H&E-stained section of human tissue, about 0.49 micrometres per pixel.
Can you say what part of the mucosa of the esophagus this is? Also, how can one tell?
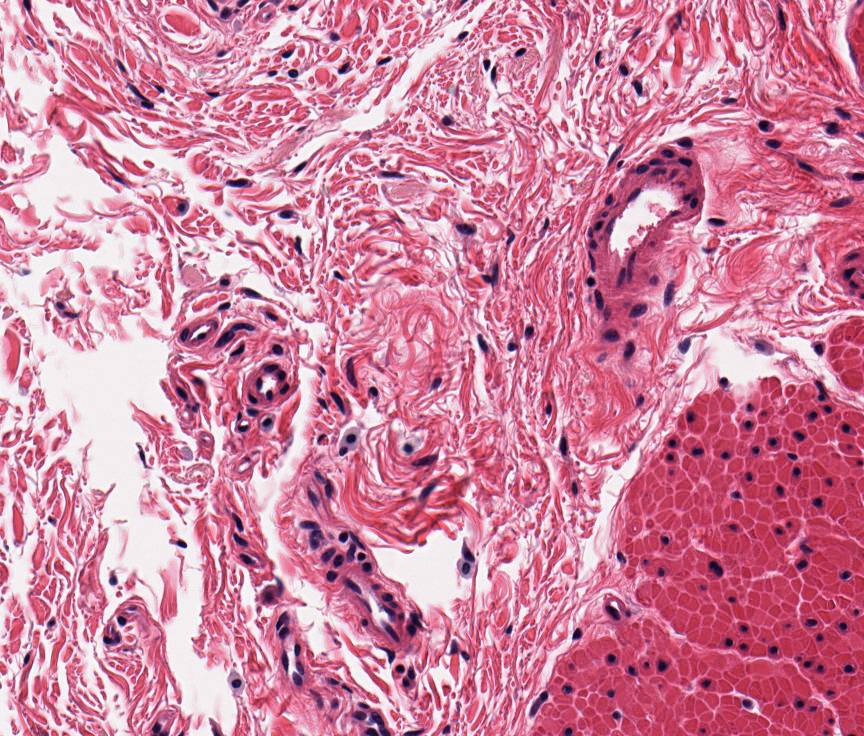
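Mostly loose connective tissue here, with a block of muscle in the lower right corner. Look at the stroma's wavy pink collagen bundles: they run in many different directions rather than in one parallel array.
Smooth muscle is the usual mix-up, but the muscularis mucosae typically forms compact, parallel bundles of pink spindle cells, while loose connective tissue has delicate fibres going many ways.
The nuclei among the bundles are sparse, dark and elongated. The muscle in the corner is cut across, so its fibres show as closely packed polygonal pink profiles.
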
